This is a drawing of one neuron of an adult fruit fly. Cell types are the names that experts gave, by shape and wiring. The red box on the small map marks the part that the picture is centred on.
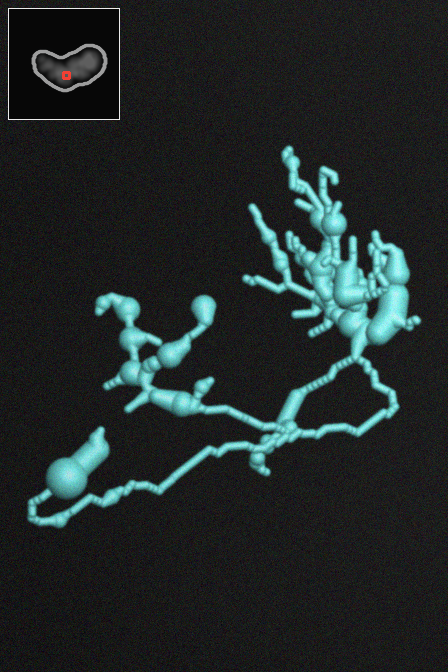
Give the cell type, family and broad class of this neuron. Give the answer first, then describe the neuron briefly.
The cell type is T5b. The family is T. This is an optic-lobe intrinsic neuron. The cell body is at the lower left of the picture. As drawn here it is about as wide as it is tall.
